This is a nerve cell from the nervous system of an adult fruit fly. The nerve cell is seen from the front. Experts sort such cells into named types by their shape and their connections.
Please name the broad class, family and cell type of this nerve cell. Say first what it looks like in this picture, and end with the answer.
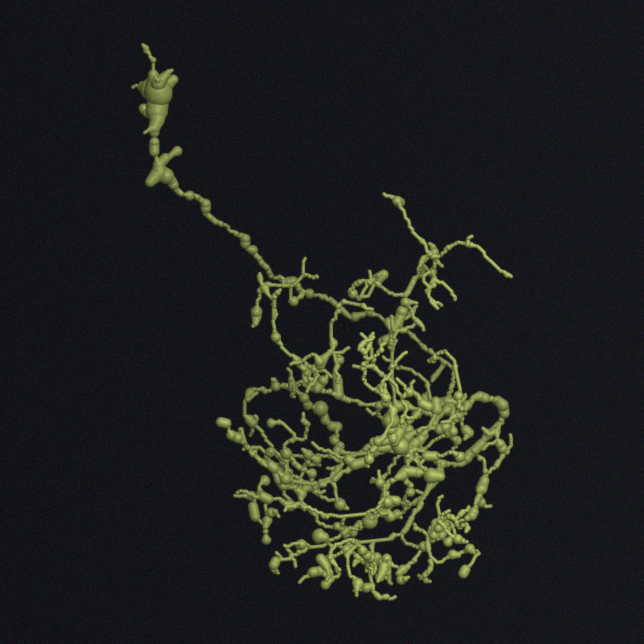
The cell body is at the upper left of the picture. In this view it is taller than it is wide. This is a nerve-cord intrinsic neuron. Its family is hemilineage 01B. The cell type is IN01B006.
